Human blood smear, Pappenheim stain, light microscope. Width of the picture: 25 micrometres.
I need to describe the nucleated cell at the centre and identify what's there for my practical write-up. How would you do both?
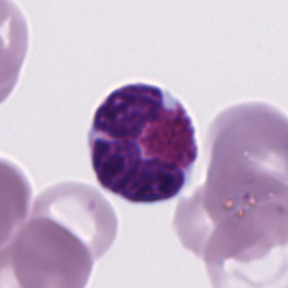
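Round and smooth, the outline encloses dark purple nuclear material split into several lobes. These lobes curve around a lighter area on the right side of the cell. At the upper right edge lies a small pale, nearly colourless patch. Name: eosinophil.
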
